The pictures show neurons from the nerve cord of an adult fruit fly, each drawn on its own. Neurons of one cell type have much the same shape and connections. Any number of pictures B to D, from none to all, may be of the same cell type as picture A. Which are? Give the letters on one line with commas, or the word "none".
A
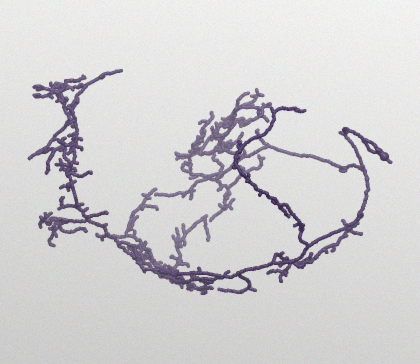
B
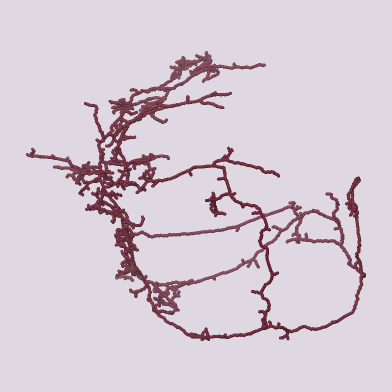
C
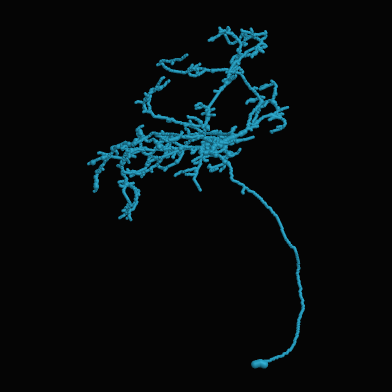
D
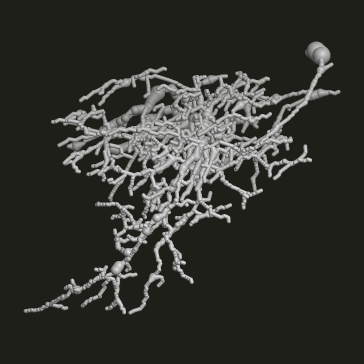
B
